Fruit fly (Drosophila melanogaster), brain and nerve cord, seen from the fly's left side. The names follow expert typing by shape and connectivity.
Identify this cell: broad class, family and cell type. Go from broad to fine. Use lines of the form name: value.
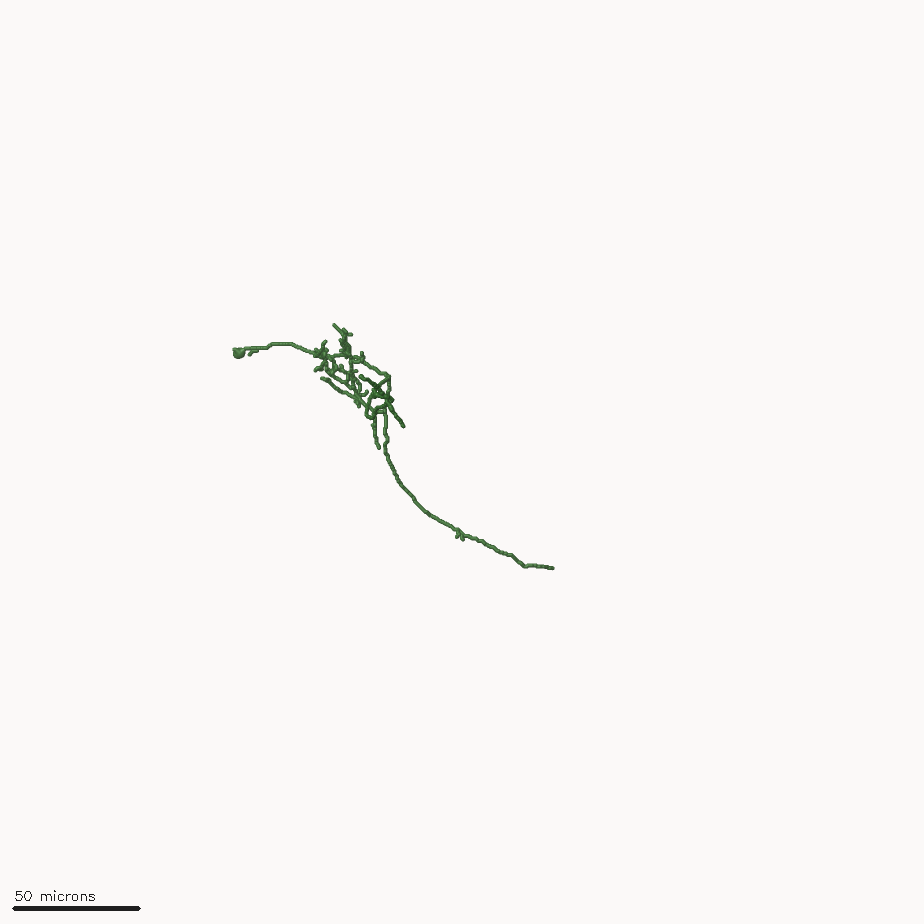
broad class: central-brain intrinsic neuron
family: hemilineage AOTUv3_ventral
cell type: LAL087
